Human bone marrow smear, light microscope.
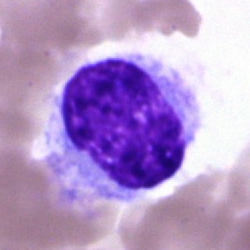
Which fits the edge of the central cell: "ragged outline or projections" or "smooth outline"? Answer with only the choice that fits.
Ragged outline or projections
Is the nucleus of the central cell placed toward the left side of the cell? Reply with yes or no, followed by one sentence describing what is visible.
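No. The cytoplasm is widest on the left and lower left side of the nucleus.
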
